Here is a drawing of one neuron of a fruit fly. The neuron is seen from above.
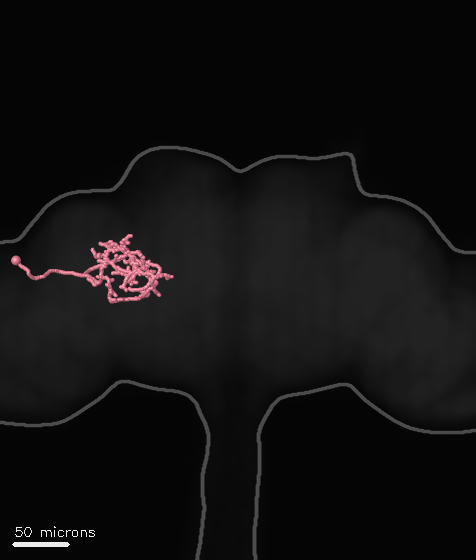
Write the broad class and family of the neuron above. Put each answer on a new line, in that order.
central-brain intrinsic neuron
hemilineage SLPal1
